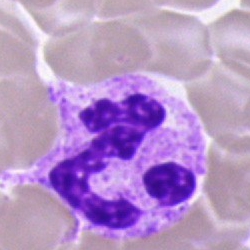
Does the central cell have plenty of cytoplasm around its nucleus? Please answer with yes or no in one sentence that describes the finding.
Yes, its nucleus is set within plentiful cytoplasm.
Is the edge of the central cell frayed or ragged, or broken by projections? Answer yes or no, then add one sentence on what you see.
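Yes. The cell outline is irregular rather than round.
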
